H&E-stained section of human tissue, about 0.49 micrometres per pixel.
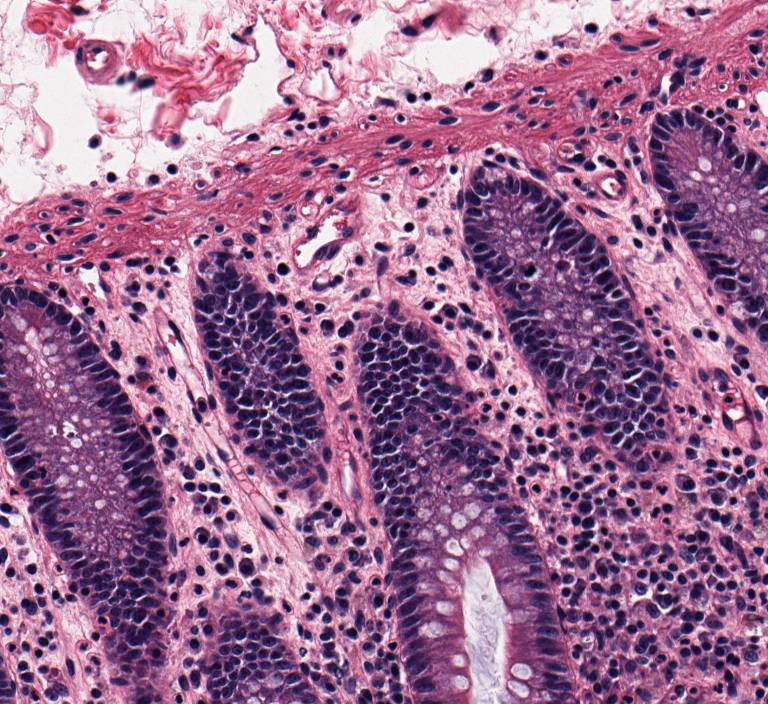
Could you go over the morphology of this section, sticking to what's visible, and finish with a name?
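Elongated tubular glands (crypts) lie side by side, running from the lower edge up toward a pink fibrous band near the top. Single-layered columnar epithelium with elongated dark basal nuclei lines them. Goblet cells with pale, clear mucin vacuoles are scattered among these columnar cells left, right and lower centre. A band of pink spindle-shaped smooth muscle cells rises left to right across the upper field. Transverse colon.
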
